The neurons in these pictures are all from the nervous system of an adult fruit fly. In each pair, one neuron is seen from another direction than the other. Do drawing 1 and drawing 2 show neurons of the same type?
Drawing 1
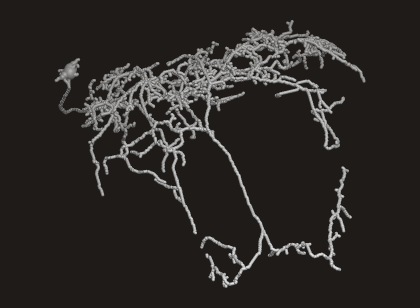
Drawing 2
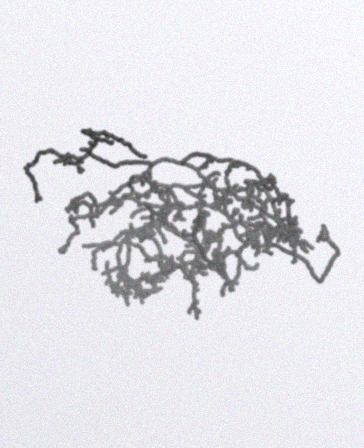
no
